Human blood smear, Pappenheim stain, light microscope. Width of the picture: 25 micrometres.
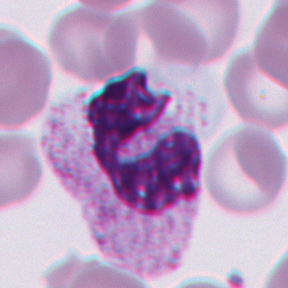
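Segmented neutrophil in a stained smear of human peripheral blood. Notice how dense and dark purple the chromatin is. The cytoplasm is plentiful and pale pinkish-lilac, lying mostly below and to the left of the nucleus, with fine pink-purple granules scattered throughout.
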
